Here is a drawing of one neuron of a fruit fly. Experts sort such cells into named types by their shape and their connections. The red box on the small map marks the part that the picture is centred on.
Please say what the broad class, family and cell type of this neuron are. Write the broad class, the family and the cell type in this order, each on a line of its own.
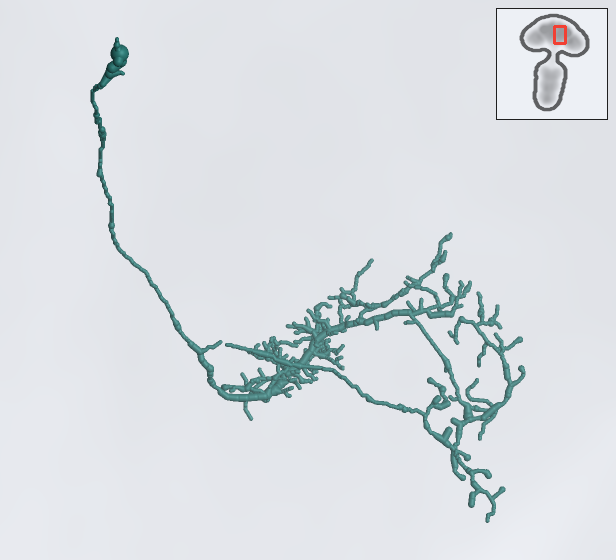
central-brain intrinsic neuron
hemilineage DM1_antero_ventral
SAD078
